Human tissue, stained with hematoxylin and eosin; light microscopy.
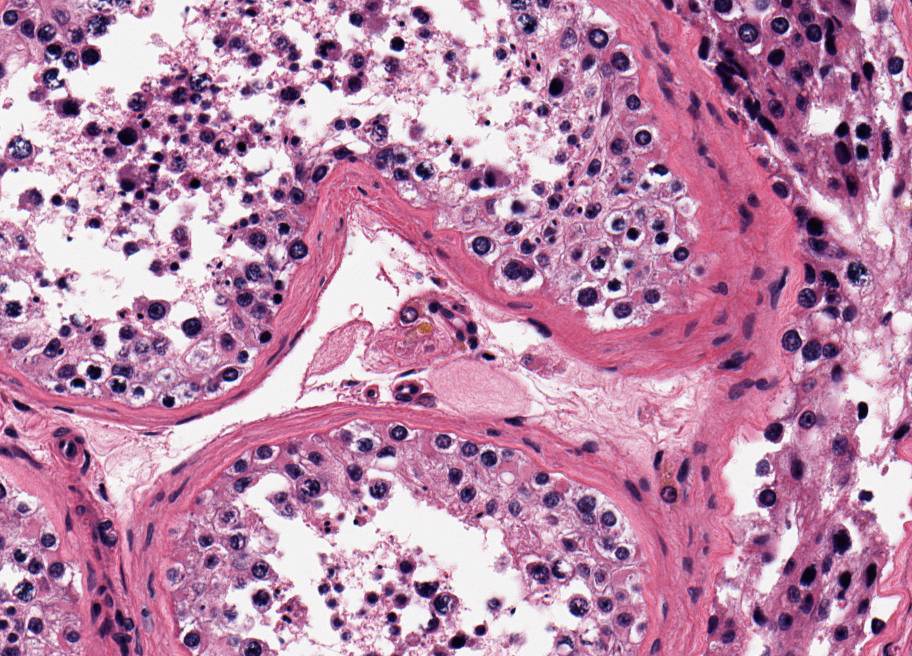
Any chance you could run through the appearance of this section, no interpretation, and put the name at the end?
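Architecture: several rounded tubules fill the field, with a narrow interstitial space between them at the centre. Boundary: each tubule is bounded by a thick, wavy band of bright pink collagen. Wall: flattened, elongated dark nuclei lie scattered within it. Lining: several layers of round cells with round dark nuclei, many surrounded by a pale rim of cytoplasm. Name: testis.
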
